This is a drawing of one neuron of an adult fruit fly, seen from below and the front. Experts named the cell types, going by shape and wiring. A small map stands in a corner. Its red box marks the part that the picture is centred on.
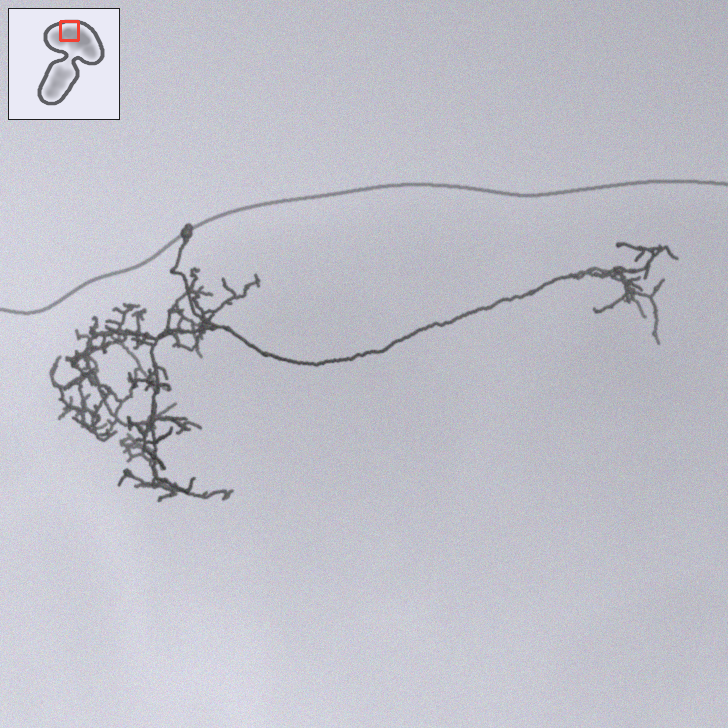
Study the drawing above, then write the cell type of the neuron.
LHAD1b2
